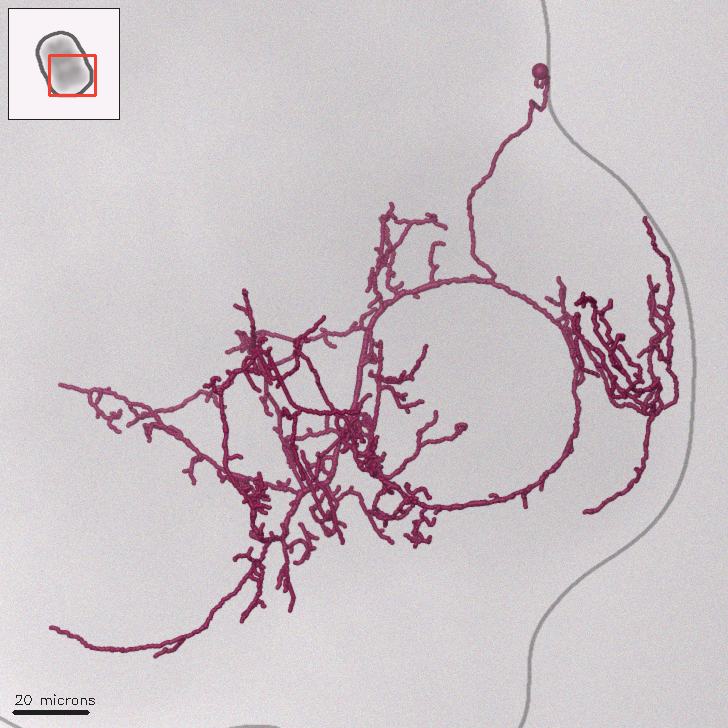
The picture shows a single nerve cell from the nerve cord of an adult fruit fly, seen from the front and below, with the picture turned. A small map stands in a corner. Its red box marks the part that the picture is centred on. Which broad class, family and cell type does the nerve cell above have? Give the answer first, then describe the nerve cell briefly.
It is a nerve-cord intrinsic neuron. Its family is hemilineage 03A. The cell type is IN03A028. From left to right in the picture it spans about 170 microns. As drawn here it is about as wide as it is tall.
